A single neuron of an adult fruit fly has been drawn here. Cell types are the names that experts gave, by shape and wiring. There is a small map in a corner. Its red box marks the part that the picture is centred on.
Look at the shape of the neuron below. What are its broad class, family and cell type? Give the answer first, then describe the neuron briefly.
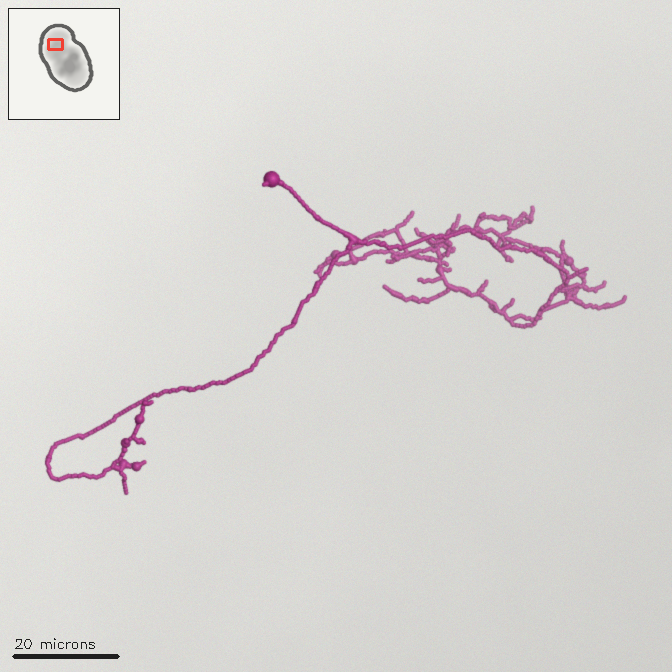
This is a visual projection neuron. The family is LC. It is of cell type LC27. The cell body is at the top of the picture. From left to right in the picture it spans about 110 microns. The picture shows dozens of branch ends.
